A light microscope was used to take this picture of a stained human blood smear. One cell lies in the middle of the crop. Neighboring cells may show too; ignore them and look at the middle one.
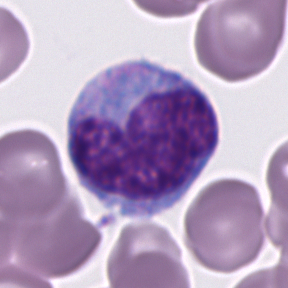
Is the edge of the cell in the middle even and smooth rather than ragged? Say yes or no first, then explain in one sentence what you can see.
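Yes. The cell outline is smooth and roughly round.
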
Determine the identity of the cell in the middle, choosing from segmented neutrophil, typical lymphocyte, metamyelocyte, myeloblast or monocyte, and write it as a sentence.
The central cell in this smear crop is a monocyte.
